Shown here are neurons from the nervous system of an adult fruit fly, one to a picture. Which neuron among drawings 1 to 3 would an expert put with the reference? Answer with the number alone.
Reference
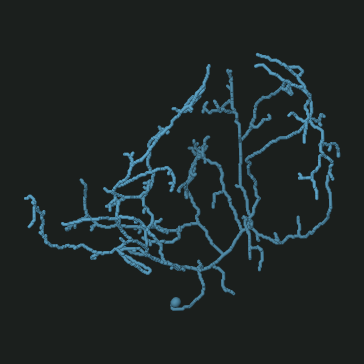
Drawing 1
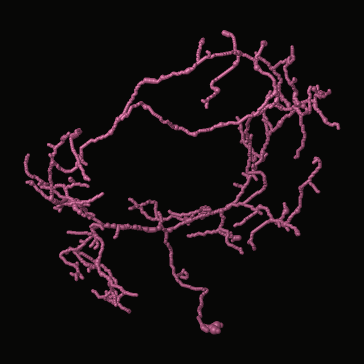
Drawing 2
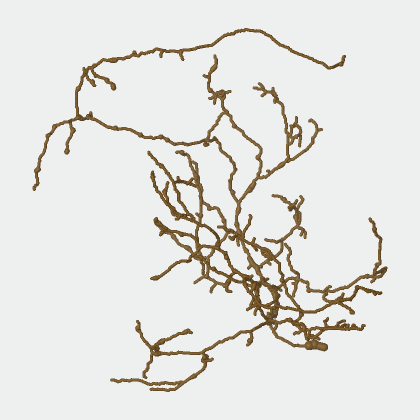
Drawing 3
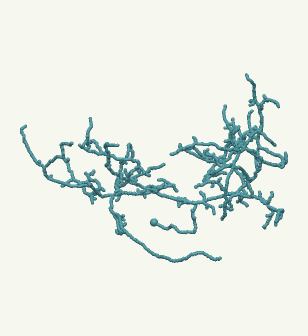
2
